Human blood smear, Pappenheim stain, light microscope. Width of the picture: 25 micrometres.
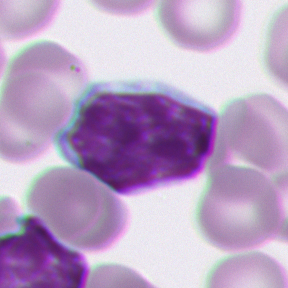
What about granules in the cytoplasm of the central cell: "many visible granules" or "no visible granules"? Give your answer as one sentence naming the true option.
The cell shows no granules in its cytoplasm.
